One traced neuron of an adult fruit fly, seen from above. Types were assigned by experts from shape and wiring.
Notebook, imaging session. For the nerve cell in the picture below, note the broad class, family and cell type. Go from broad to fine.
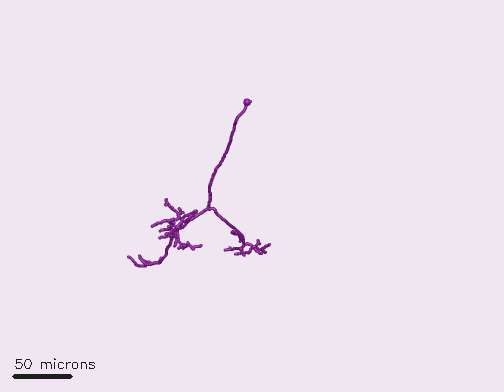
central-brain intrinsic neuron; hemilineage SMPad2; IB004_a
